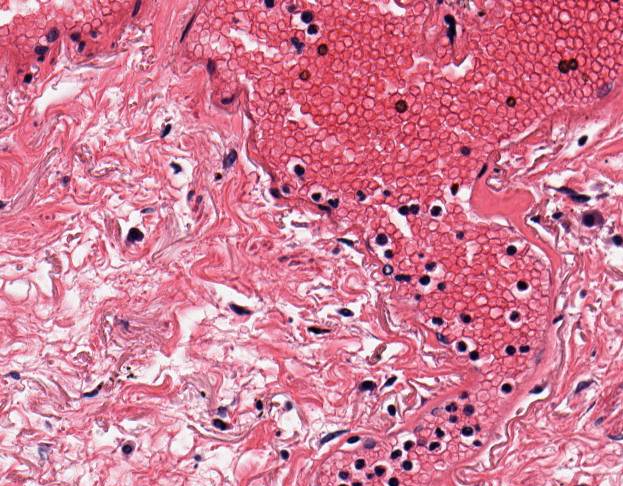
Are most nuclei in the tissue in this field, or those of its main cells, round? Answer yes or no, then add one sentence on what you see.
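No. Sparse cells with dark, elongated spindle-shaped nuclei are scattered through the loose connective tissue.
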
